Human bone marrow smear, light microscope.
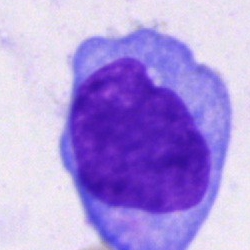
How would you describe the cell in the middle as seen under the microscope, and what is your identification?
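First, the outline is irregular, with small bumps along its upper edge. See how the nucleus fills most of the cell, with a shallow notch in its upper border; the widest rim of cytoplasm runs along the right side and bottom. Its chromatin is fairly fine, with scattered paler patches, not coarse dark clumps. It is a blast.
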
